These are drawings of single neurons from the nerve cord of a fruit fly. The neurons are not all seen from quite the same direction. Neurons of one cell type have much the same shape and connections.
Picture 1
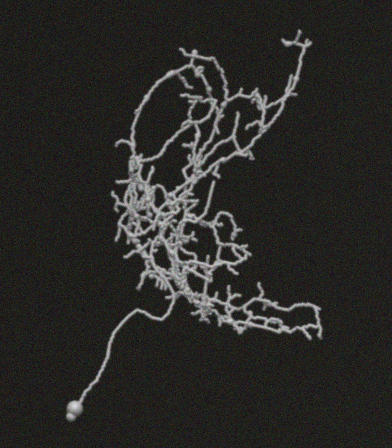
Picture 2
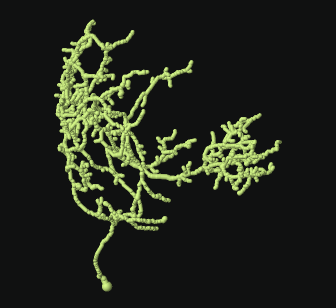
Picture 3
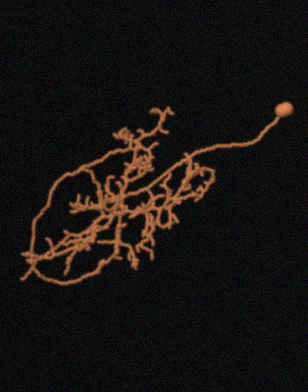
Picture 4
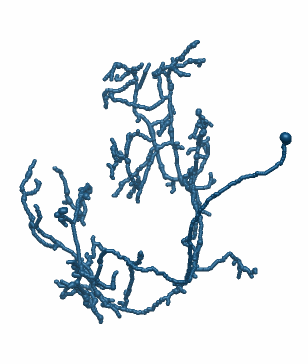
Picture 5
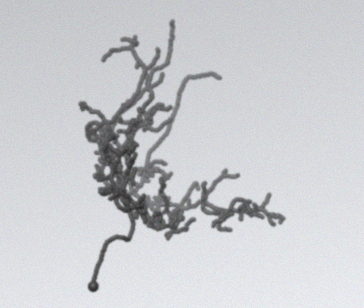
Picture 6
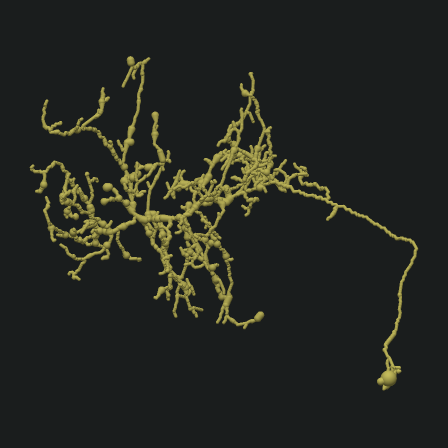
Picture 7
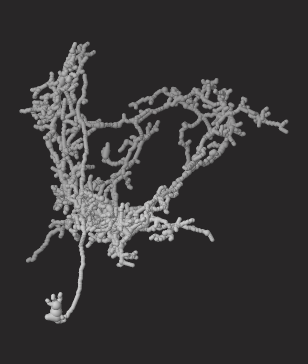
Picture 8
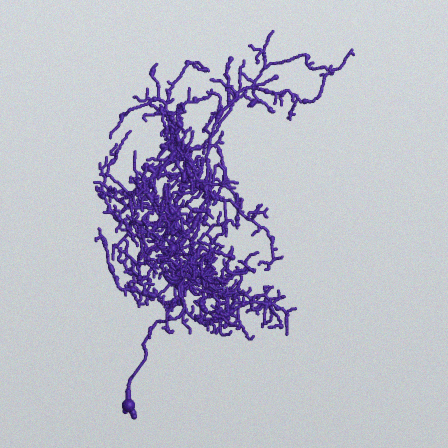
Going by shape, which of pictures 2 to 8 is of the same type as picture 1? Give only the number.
5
